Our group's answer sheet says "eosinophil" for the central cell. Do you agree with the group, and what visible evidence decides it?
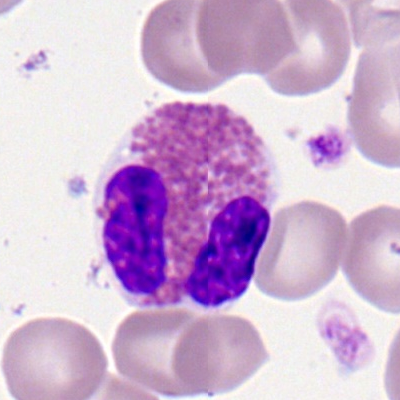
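What settles it is the two separate nuclear lobes and the coarse orange-pink granules packing the cytoplasm, round and fairly even in size.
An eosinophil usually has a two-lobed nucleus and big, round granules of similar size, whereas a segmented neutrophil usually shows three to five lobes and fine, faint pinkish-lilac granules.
So eosinophil fits, and both features count against segmented neutrophil. Beyond that, the lobes lie in the lower half, one left and one right, the chromatin is dark purple and coarsely clumped, and the outline is roughly round and smooth.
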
